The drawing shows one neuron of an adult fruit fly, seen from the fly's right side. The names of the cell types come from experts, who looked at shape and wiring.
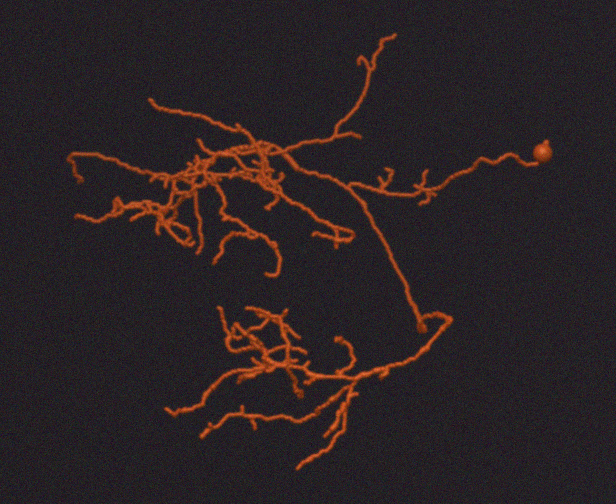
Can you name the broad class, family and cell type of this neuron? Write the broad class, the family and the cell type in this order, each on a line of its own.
nerve-cord intrinsic neuron
hemilineage 01A
IN01A078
